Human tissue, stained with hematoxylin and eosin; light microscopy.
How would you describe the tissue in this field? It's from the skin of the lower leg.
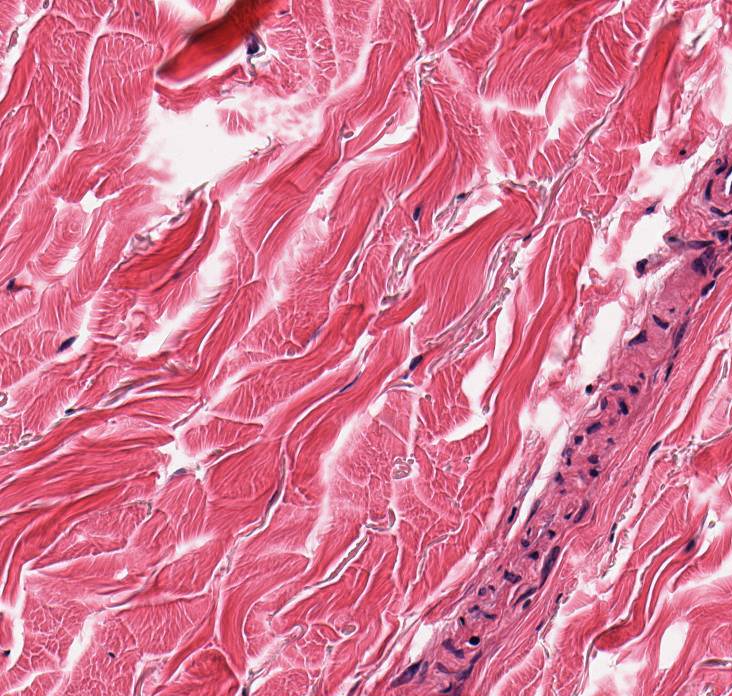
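Fine lengthwise streaks run along the course of the fibres. Among them, nuclei are sparse, small and dark. A diagonal band in the lower right holds a cluster of elongated, dark purple nuclei. No fat cells appear anywhere in the field.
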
